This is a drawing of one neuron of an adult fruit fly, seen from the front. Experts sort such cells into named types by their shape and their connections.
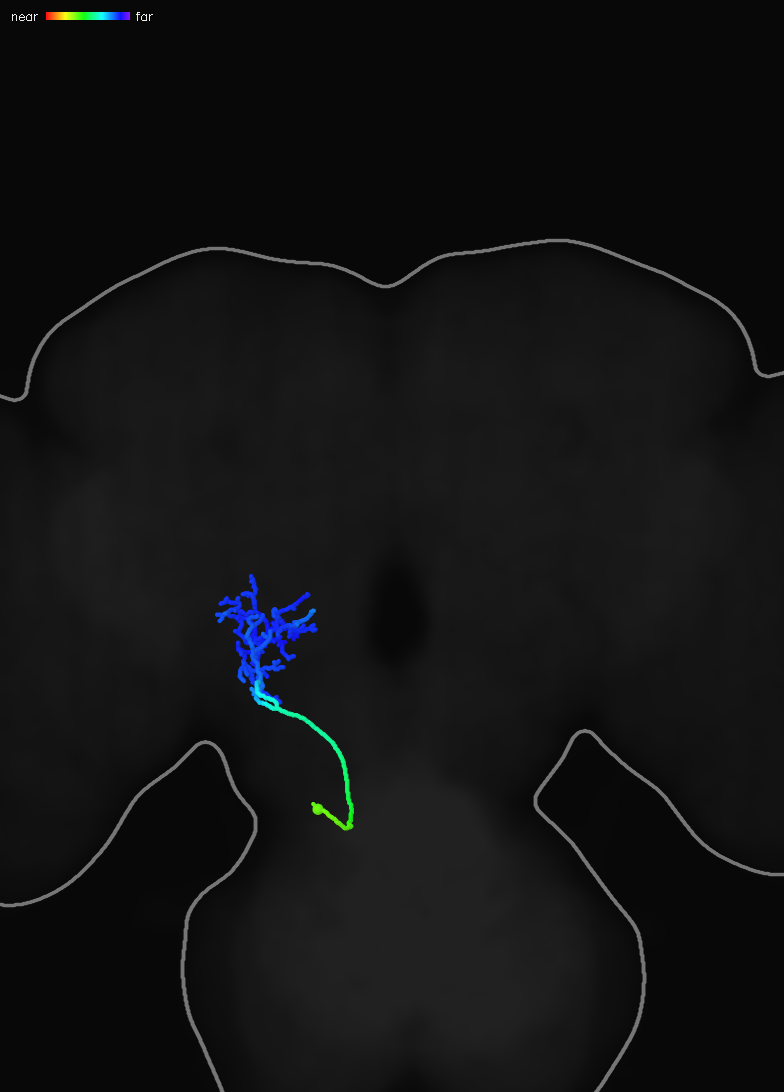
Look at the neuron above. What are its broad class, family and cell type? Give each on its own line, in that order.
central-brain intrinsic neuron
hemilineage MX3
CB3740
